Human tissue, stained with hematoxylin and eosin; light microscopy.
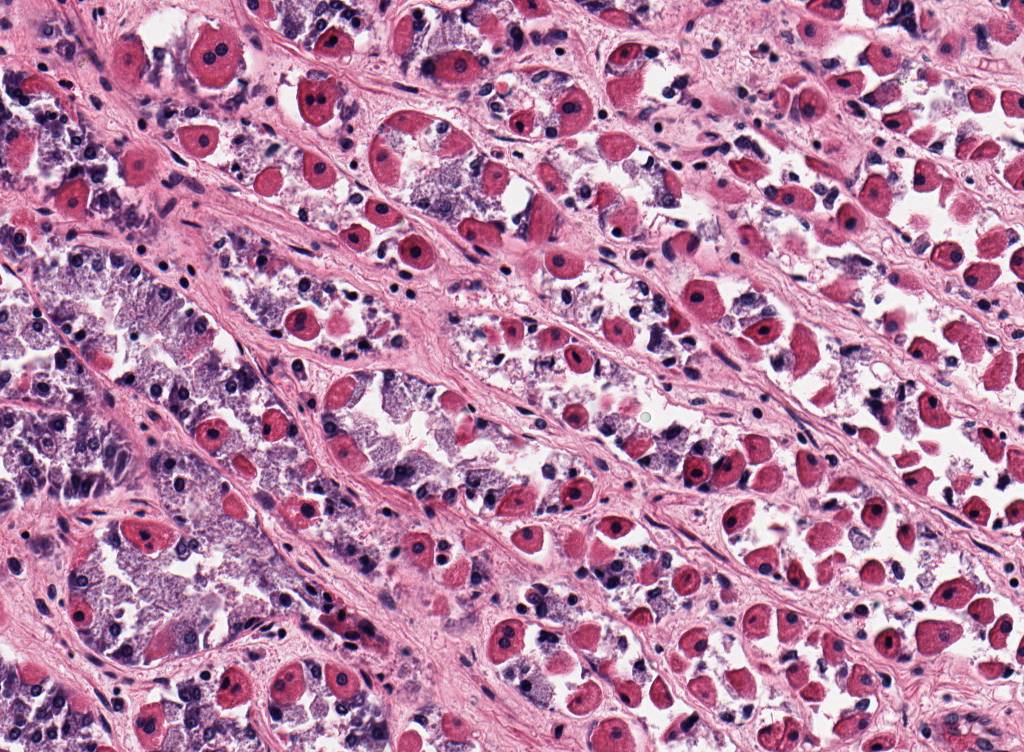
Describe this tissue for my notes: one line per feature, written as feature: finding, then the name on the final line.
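Granular cells: purple-grey granular cytoplasm, lying between the pink cells
Distribution: most crowded on the left side of the field
Stroma: thin pink fibrous strands separating the glands
Stromal nuclei: small, dark, elongated
Fat cells: none anywhere in the field
Gaps: irregular clear spaces between many gland cells
Purple cytoplasm: fragmented in appearance
Name: stomach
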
